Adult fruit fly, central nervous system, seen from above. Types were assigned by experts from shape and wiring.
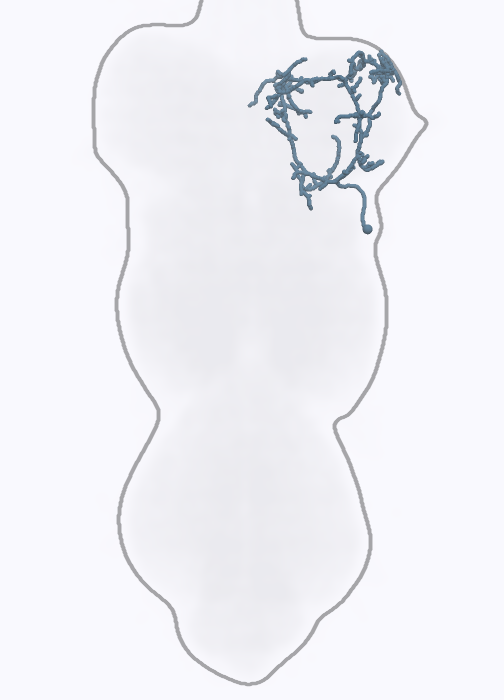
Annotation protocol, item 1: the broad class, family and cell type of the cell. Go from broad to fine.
nerve-cord intrinsic neuron; hemilineage 03A; IN03A069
